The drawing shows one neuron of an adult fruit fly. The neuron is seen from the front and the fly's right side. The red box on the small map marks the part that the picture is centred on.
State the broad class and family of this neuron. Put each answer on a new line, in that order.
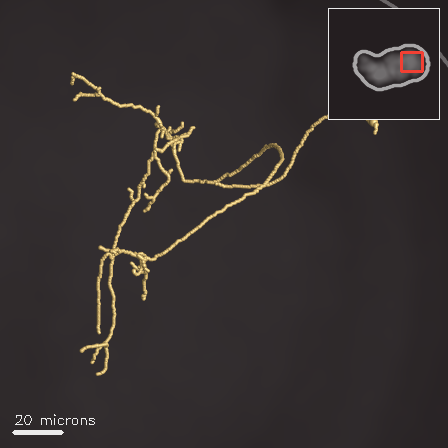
central-brain intrinsic neuron
hemilineage SLPa&l1_lateral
